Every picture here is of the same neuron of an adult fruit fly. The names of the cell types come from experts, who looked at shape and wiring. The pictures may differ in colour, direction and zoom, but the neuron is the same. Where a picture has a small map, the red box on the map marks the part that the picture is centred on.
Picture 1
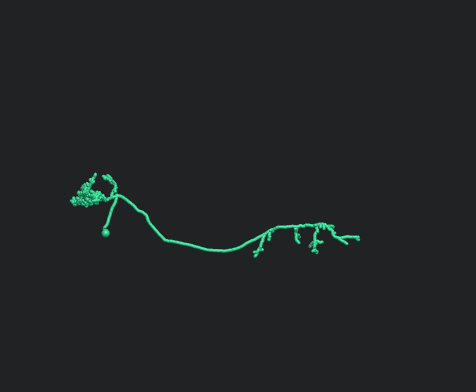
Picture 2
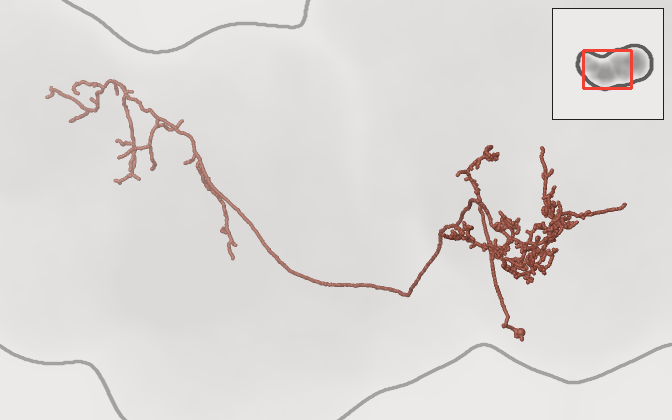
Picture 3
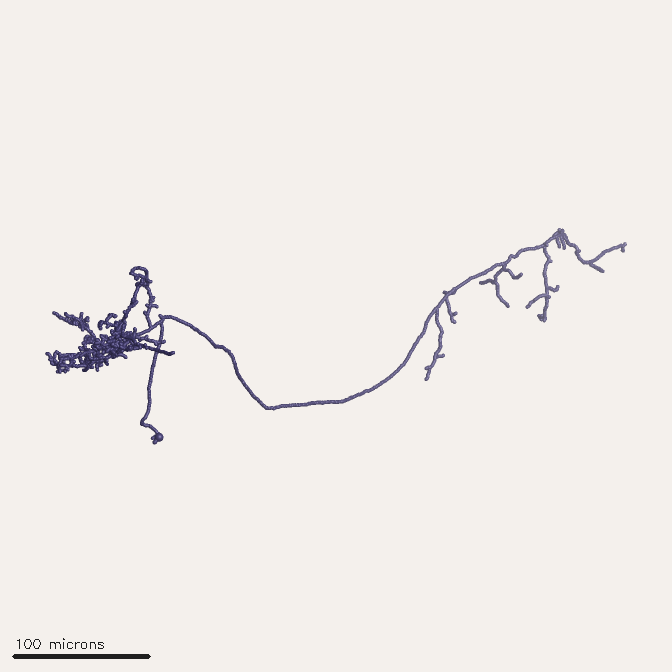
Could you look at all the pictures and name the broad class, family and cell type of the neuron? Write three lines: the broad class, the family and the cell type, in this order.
descending neuron
hemilineage LB12
DNge175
